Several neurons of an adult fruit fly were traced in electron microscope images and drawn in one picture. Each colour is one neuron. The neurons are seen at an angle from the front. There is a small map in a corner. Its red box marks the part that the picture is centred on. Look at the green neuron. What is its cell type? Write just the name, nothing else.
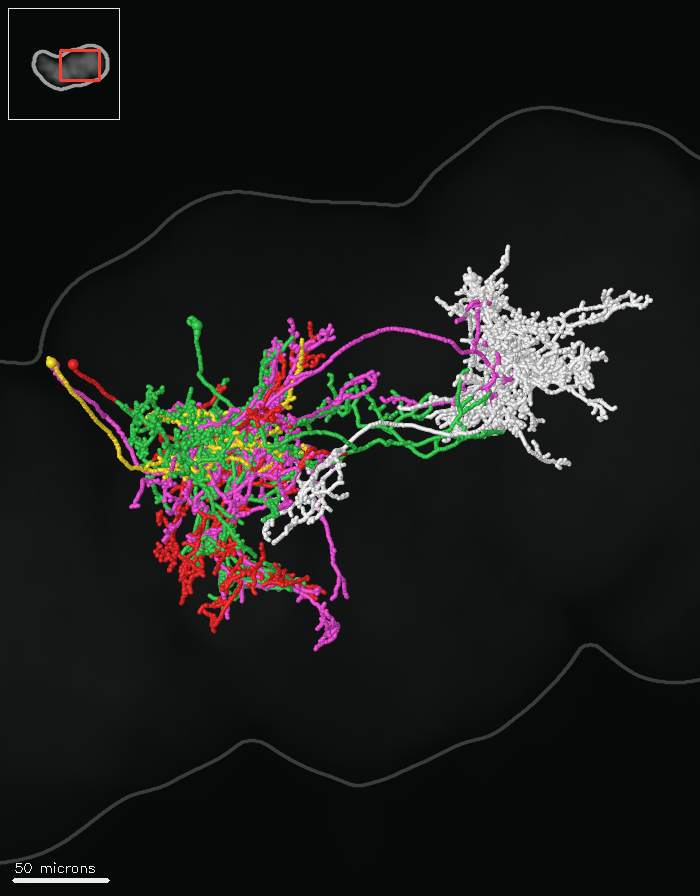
PLP209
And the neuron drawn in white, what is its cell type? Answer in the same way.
PLP208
